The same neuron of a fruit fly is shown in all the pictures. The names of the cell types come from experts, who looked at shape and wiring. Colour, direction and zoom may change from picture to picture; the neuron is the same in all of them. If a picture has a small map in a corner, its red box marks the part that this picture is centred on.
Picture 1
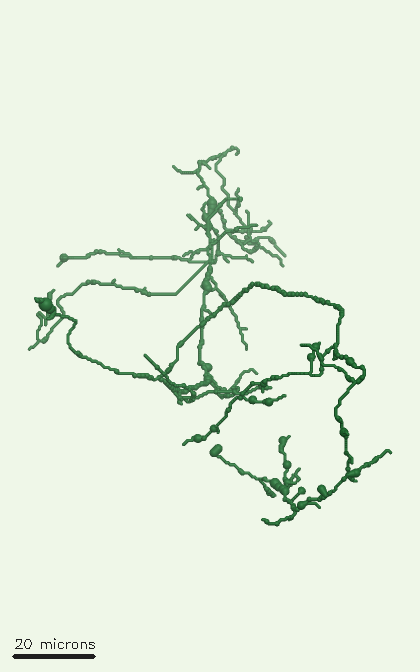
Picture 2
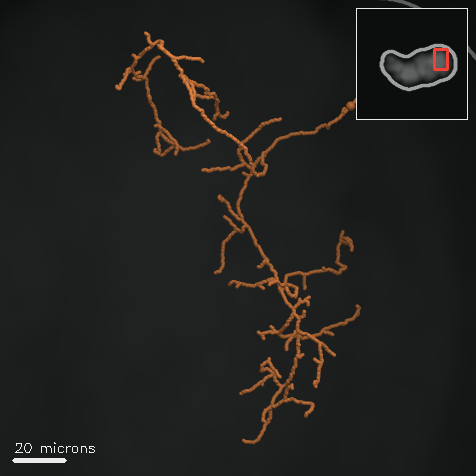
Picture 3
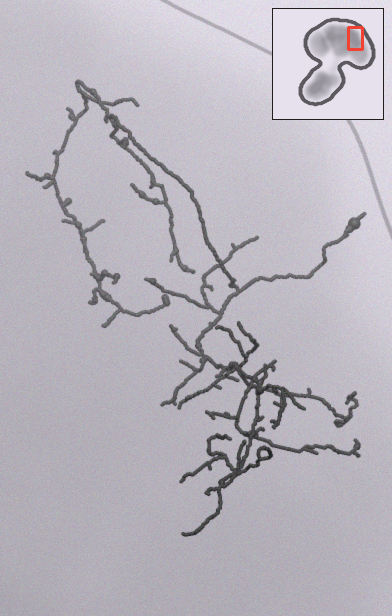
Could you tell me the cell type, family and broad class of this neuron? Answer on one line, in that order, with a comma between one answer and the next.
AVLP028, hemilineage SLPal2, central-brain intrinsic neuron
